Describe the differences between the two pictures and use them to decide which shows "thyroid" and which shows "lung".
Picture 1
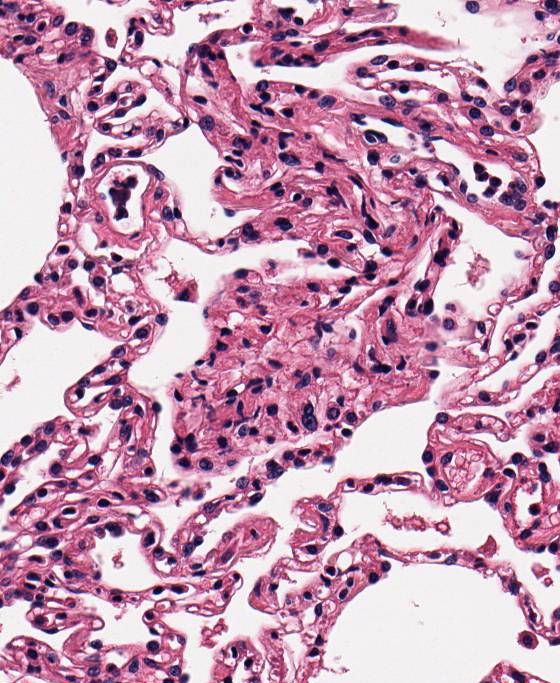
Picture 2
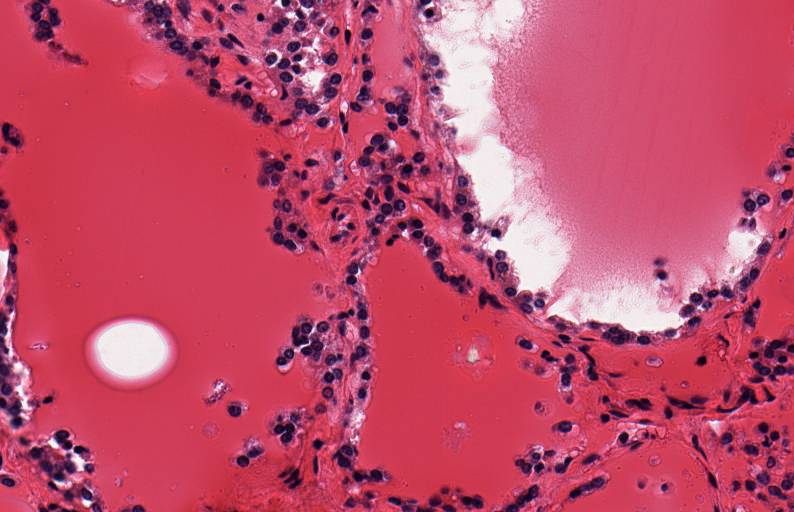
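Identity: picture 1 is lung, picture 2 is thyroid. Contents: the lung's many open spaces, set in a network of thin branching walls, are almost empty apart from a few small pink fragments, while the thyroid's large rounded spaces are filled with pink material.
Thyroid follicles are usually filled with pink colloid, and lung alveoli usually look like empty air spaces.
Lining: the thyroid spaces have a single layer of flattened to low cuboidal cells with small, round, dark nuclei and scant cytoplasm, clearest along the lower edge of the upper right space.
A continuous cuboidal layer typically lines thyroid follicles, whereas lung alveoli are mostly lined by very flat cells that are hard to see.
Extra: the lung field has a denser cellular centre.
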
